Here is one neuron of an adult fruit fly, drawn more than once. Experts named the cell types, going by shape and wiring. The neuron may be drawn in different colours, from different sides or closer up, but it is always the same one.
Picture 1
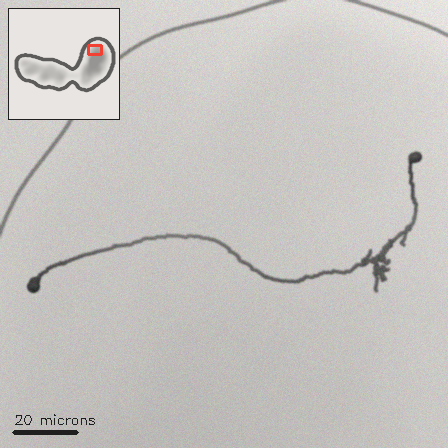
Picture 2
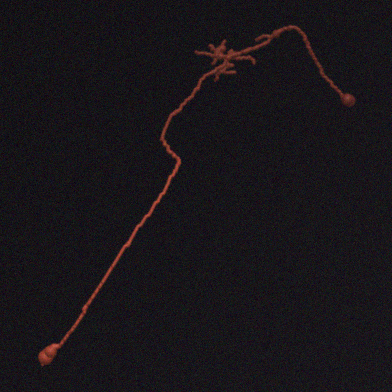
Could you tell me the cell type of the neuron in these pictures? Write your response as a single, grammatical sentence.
The cell type carried by this neuron is Tm9.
